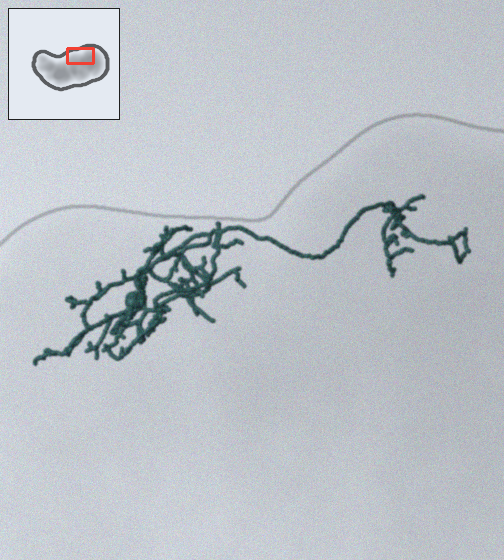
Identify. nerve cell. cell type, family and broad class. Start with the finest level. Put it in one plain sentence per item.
Type SIP076 of hemilineage DM6_dorso_lateral, a central-brain intrinsic neuron.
